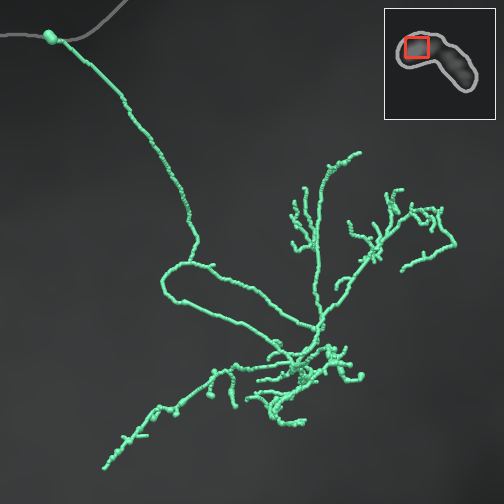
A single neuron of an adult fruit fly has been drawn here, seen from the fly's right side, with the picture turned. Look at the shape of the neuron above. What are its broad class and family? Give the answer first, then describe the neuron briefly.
Its broad class is central-brain intrinsic neuron. The family is hemilineage PSa1. The cell body can be seen at the upper left of the picture. Dozens of branch ends can be seen.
